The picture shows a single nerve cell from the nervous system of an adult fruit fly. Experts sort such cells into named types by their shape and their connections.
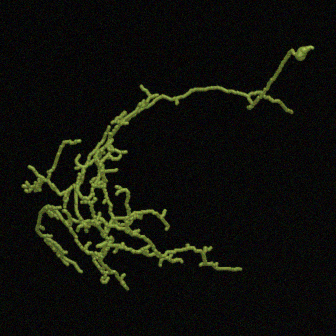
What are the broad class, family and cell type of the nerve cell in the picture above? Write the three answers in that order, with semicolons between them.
nerve-cord intrinsic neuron; hemilineage 08A; IN08A039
